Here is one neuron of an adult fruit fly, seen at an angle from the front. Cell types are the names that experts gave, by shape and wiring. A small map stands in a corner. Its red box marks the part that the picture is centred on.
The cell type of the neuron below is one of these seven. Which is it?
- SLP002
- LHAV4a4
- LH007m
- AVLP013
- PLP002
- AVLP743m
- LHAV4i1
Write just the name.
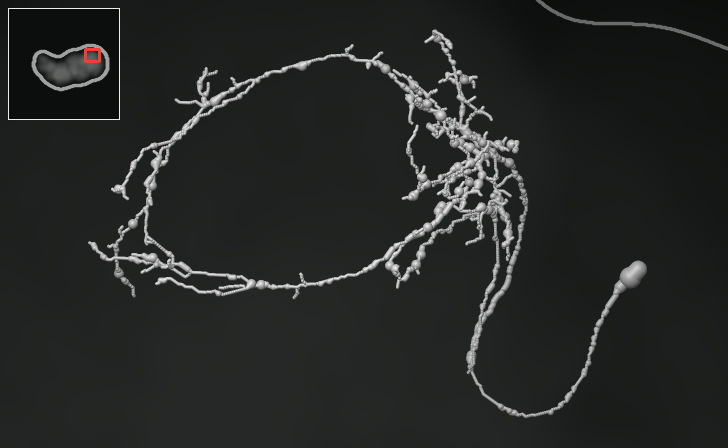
SLP002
